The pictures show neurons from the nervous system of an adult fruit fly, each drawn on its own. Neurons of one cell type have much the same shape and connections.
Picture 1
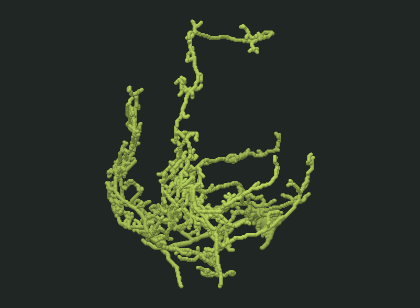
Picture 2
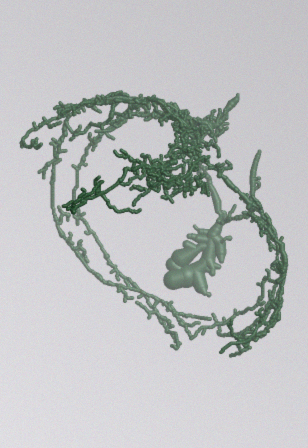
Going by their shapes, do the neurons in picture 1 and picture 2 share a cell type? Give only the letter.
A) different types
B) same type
A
